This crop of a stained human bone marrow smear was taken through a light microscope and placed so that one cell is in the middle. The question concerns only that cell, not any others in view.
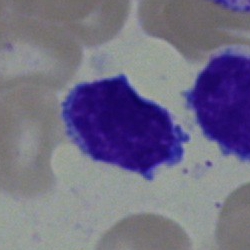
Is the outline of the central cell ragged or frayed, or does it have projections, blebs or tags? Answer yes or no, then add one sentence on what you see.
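Yes. The border of the cell is fuzzy and slightly ragged rather than smooth.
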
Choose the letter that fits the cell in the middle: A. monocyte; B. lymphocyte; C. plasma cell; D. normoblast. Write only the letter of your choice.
B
